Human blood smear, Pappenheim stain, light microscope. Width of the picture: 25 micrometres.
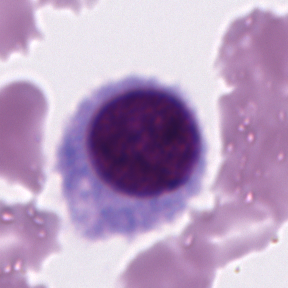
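Hairy cell, the central cell in a stained smear of human peripheral blood. Its outline is roughly round, and if you follow the edge you will find it slightly ragged and fuzzy. The cell is about 14 micrometres across, and its round nucleus is about 10 micrometres across, filling about 50% of the cell's area. The nucleus lies toward the upper right of the cell, and the rim of cytoplasm is widest below and to the left of it. Notice that no distinct nucleoli are visible in the nucleus, and no clear vacuoles are seen in the cytoplasm.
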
